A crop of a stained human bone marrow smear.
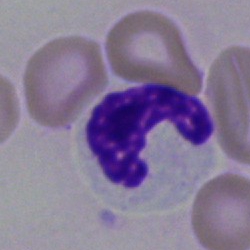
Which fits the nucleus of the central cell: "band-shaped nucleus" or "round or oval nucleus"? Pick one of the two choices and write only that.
Band-shaped nucleus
